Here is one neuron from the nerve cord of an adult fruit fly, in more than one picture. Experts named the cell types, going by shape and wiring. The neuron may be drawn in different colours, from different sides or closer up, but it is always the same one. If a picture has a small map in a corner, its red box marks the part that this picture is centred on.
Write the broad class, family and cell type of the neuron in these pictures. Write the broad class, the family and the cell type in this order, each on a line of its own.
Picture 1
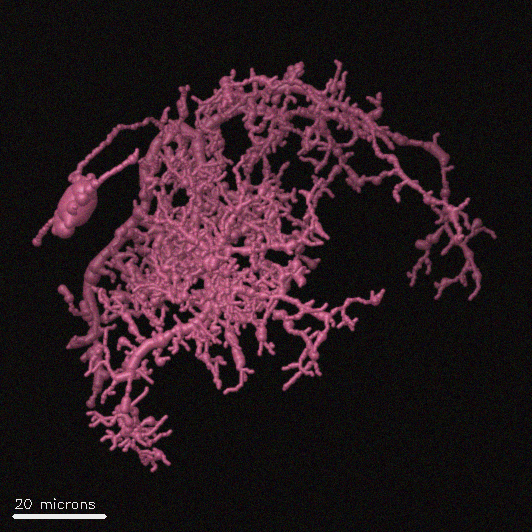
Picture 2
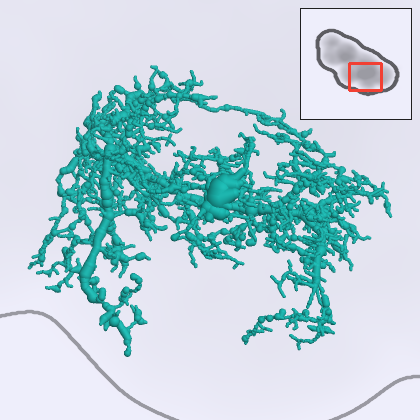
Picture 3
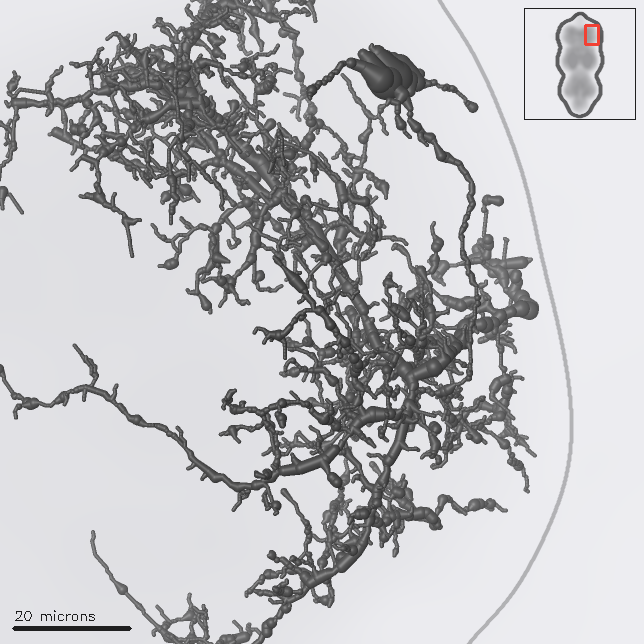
nerve-cord intrinsic neuron
hemilineage 19A
IN19A015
